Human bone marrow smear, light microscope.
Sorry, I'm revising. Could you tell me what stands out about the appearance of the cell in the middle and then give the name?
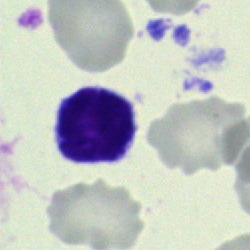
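Nucleus occupies almost the whole cell. Cell roughly round, outline slightly angular. Chromatin very dark purple, dense throughout. No distinct cytoplasmic rim visible around the nucleus. Lymphocyte.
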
